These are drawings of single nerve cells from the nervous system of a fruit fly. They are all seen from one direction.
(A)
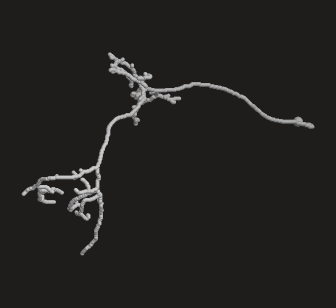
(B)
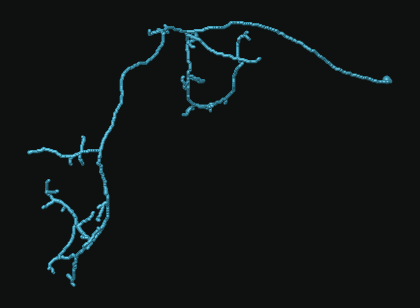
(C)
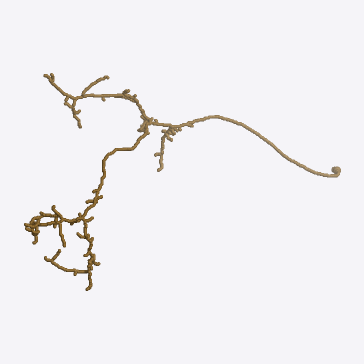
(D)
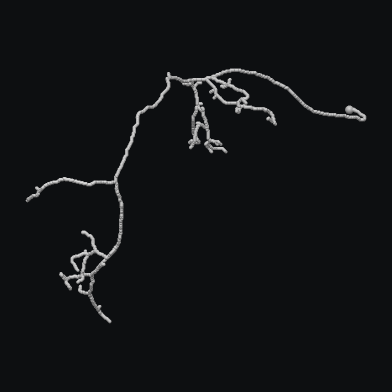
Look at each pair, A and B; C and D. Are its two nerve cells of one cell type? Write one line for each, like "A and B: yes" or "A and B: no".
A and B: yes
C and D: no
